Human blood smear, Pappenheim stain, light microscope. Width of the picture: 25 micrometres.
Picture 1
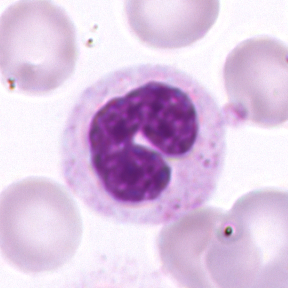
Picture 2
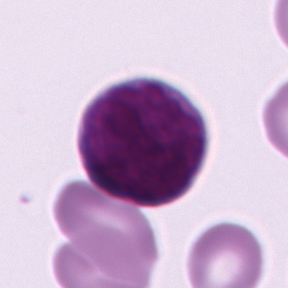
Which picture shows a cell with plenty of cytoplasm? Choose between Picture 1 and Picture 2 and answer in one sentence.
In picture 1, abundant cytoplasm surrounds the nucleus.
